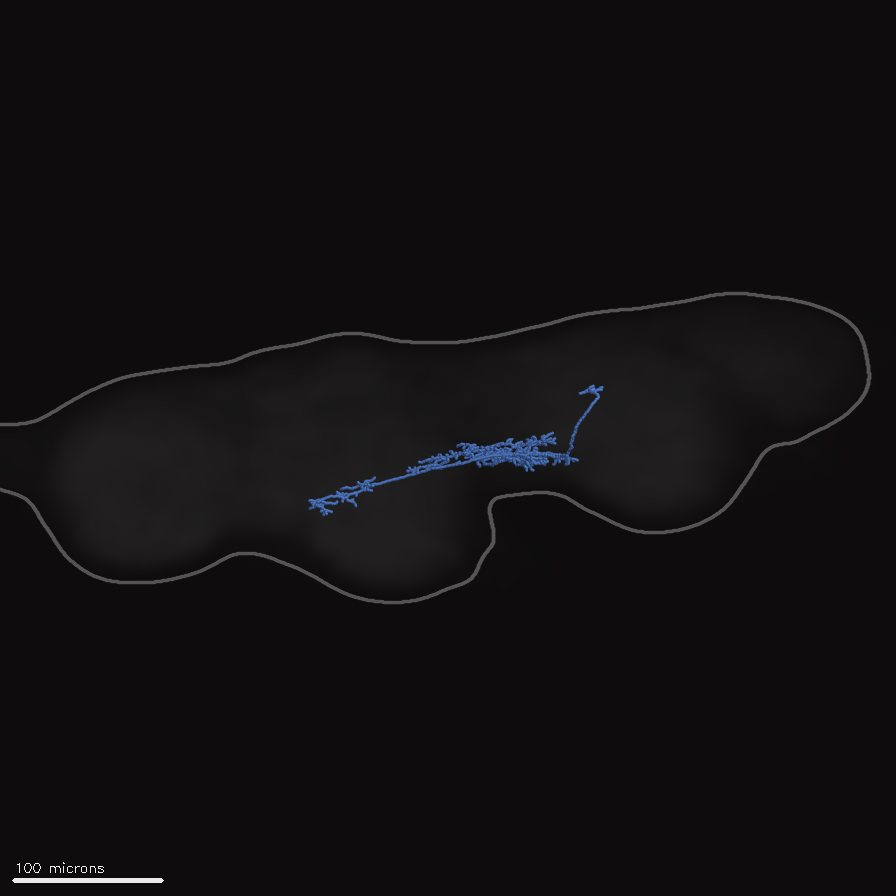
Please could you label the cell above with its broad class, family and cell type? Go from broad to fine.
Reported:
nerve-cord intrinsic neuron; hemilineage 09A; IN09A020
